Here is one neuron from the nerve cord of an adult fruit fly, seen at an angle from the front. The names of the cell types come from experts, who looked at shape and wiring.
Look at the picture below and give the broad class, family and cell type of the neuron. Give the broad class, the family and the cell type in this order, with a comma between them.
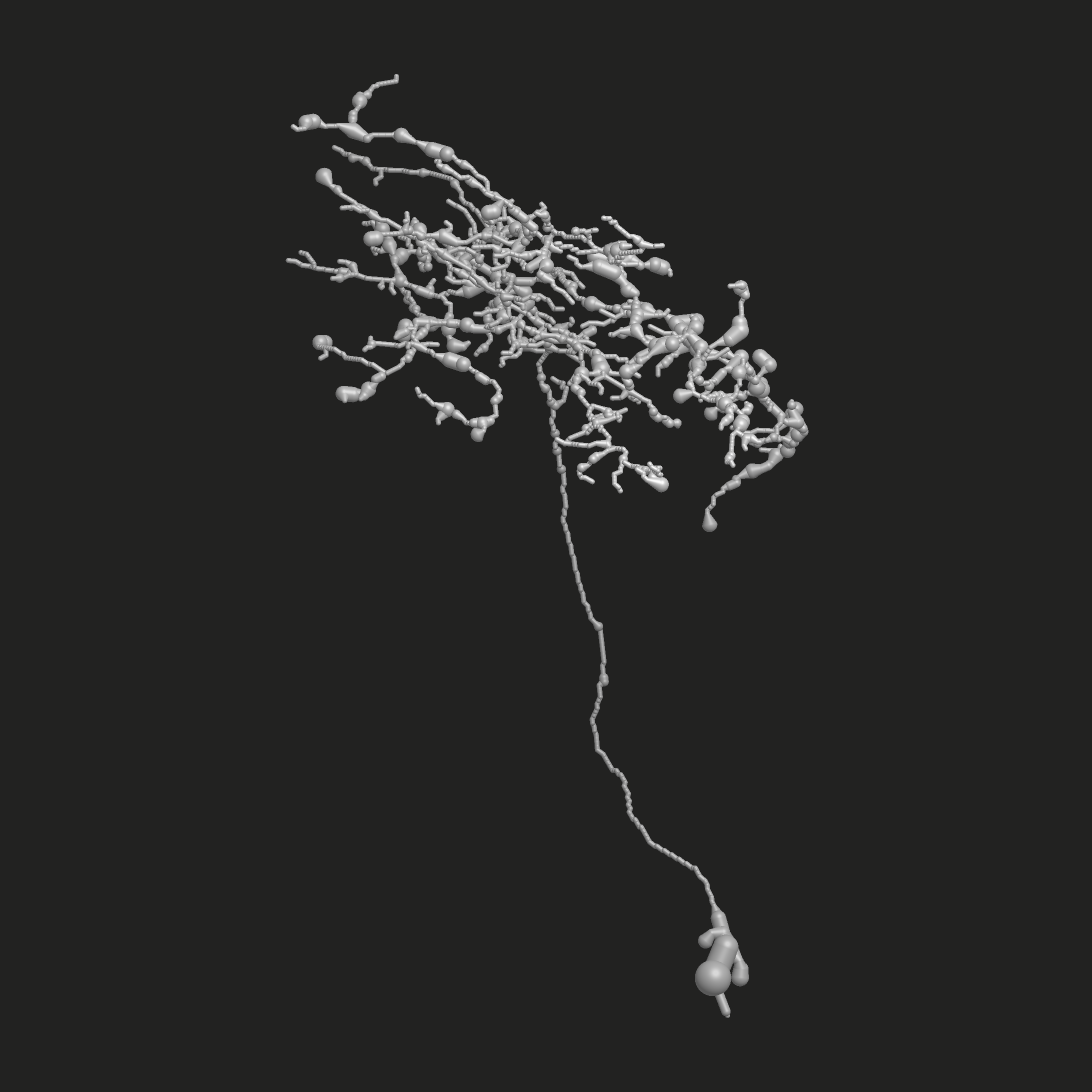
nerve-cord intrinsic neuron, hemilineage 16B, IN16B092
